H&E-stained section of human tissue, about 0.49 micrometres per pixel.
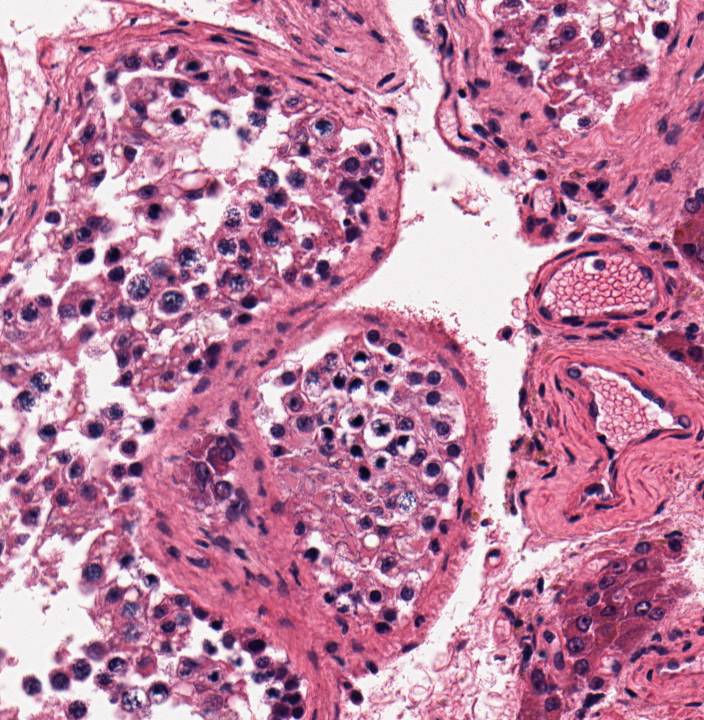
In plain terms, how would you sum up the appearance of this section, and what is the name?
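Start with the rounded, cell-packed tubule cross-sections; the most complete lies in the lower centre. Each has a thick, layered pink wall holding flattened, elongated nuclei. Inside, many round cells with round, dark nuclei lie loosely, not in orderly layers. Among them, larger round cells show coarse, clumped, thread-like chromatin in their nuclei. This is testis.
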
